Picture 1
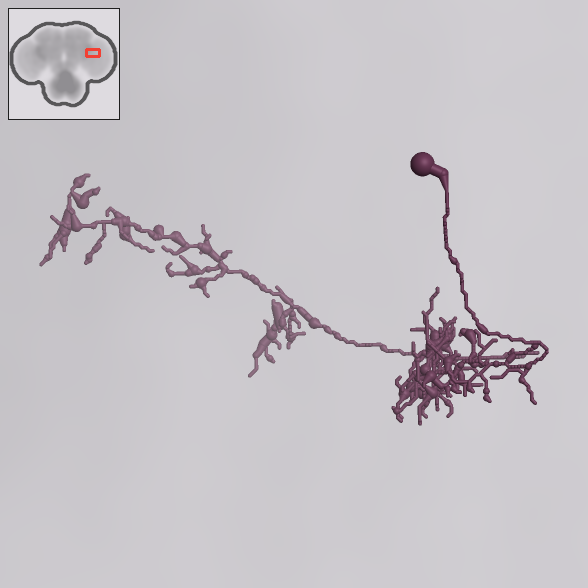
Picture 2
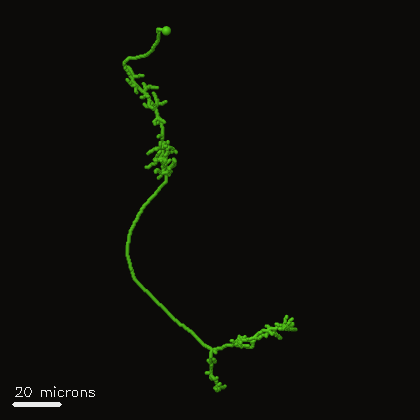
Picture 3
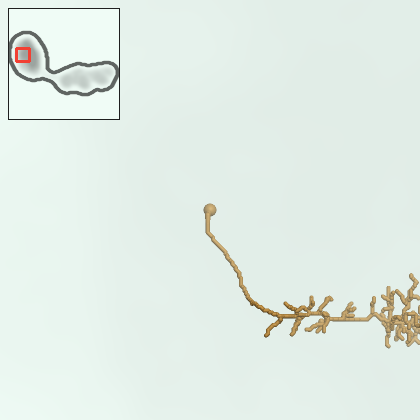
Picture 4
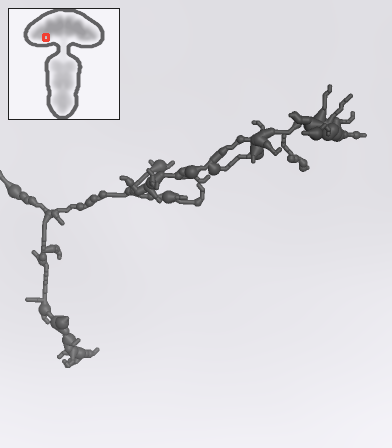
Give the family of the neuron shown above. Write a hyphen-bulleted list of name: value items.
- family: TmY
